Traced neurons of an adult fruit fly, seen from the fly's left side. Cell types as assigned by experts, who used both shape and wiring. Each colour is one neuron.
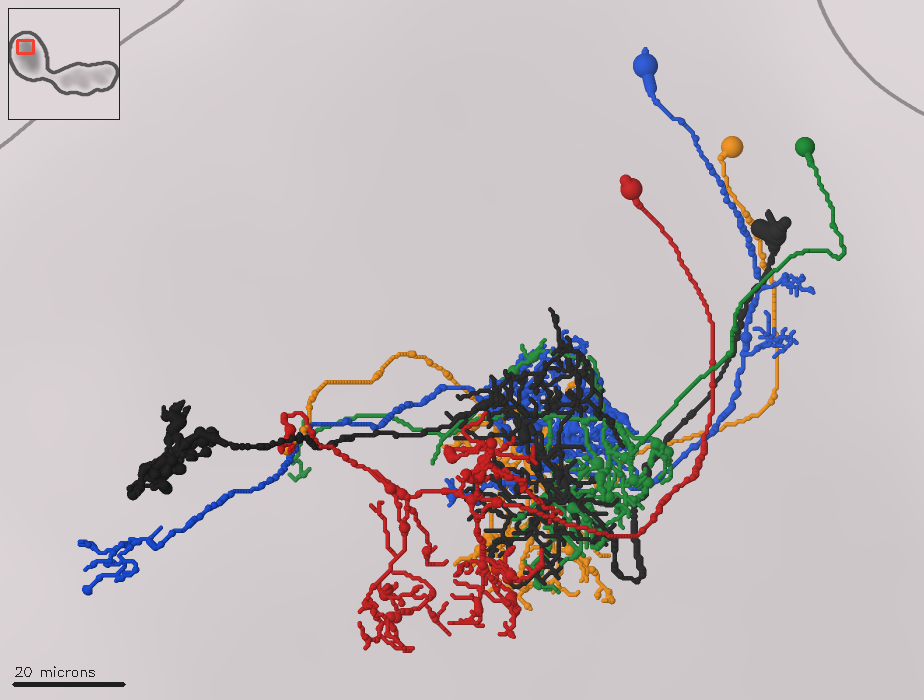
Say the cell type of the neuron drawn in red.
FC3_b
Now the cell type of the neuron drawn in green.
FC3_c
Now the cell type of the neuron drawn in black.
FR1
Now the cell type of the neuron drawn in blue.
PFR_a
